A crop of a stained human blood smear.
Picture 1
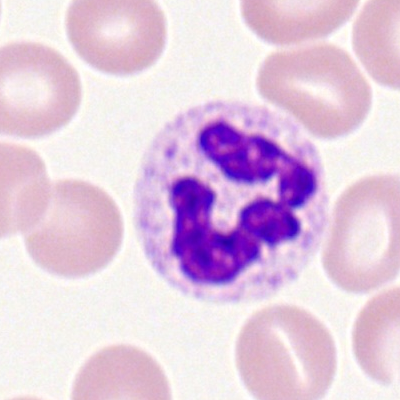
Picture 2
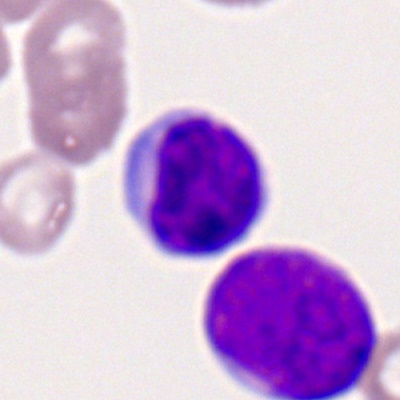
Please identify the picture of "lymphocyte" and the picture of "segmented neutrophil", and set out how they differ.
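The segmented neutrophil is in picture 1, and the lymphocyte is in picture 2. Look first at what they share: each has a round, smooth outline, dark purple chromatin in coarse clumps, and no distinct nucleoli.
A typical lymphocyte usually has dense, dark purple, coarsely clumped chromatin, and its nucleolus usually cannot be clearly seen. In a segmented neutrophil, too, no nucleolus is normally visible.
Now compare the nuclei: in the segmented neutrophil the nucleus is divided into several separate lobes. The cytoplasm differs most: the segmented neutrophil has plenty of pale pinkish-lilac cytoplasm with fine lilac granules scattered all through it.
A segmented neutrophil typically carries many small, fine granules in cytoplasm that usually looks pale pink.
The lymphocyte has only a scant pale blue crescent of cytoplasm on its left side, with no visible granules.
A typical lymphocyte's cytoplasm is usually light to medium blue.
Next to the lymphocyte, at its lower right, lies a larger nucleated cell.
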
